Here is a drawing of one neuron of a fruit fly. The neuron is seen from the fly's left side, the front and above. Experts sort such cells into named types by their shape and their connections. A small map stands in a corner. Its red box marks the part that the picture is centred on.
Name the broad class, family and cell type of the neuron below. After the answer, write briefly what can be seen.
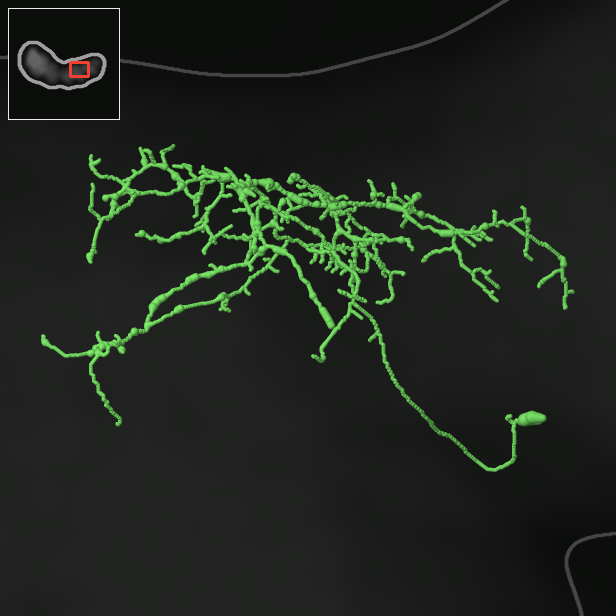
This is a nerve-cord intrinsic neuron. The family is hemilineage 03B. It is of cell type IN03B058. Dozens of branch ends can be seen. In this view it is wider than it is tall.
